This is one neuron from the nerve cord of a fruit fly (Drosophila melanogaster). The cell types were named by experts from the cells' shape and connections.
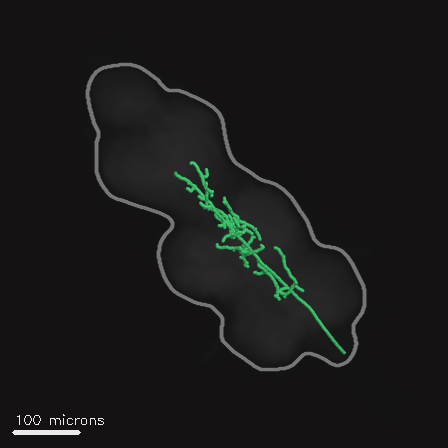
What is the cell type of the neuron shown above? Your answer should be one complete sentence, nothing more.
The cell type of the neuron here is DNp63.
